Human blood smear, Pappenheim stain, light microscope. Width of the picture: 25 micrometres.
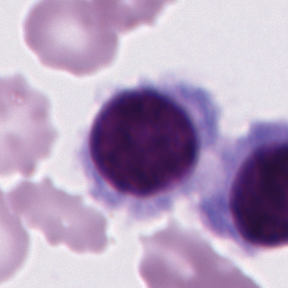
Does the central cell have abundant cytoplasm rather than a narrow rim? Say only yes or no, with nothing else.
No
